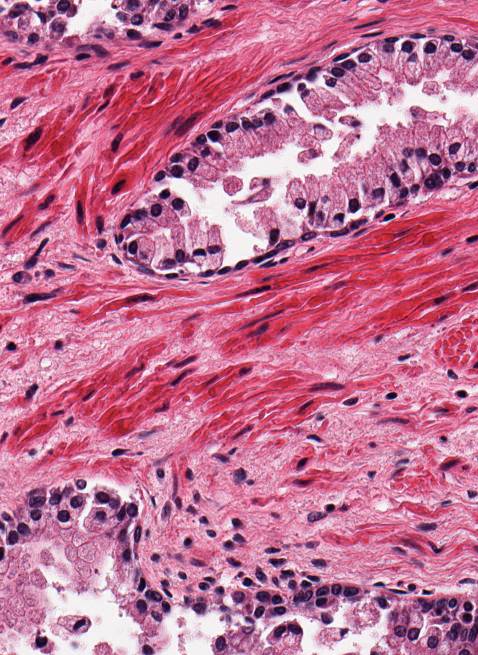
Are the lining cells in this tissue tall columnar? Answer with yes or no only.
Yes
